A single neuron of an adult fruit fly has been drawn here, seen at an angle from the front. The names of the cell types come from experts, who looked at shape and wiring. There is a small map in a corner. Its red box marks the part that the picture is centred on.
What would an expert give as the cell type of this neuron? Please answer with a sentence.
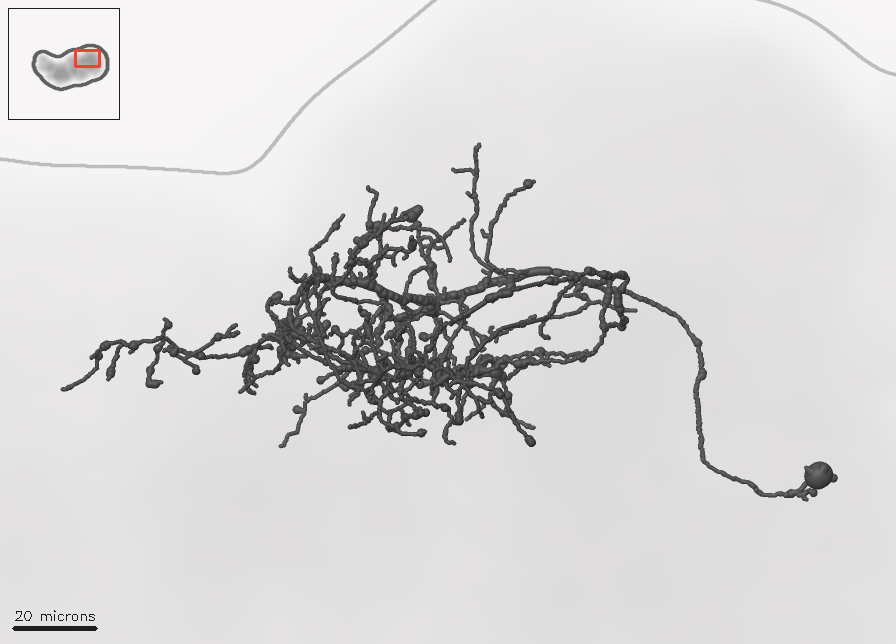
The cell type is SMP036.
